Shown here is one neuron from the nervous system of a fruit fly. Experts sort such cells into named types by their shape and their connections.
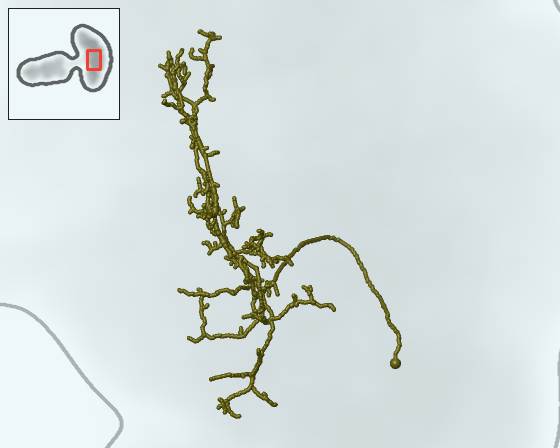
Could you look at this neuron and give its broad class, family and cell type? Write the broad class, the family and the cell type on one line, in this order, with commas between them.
central-brain intrinsic neuron, hemilineage MD3, AMMC003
